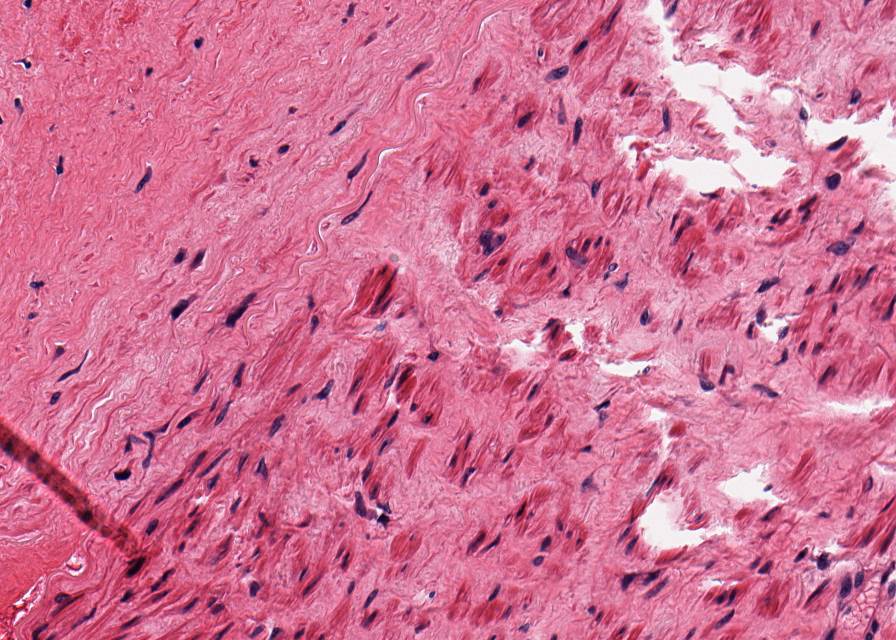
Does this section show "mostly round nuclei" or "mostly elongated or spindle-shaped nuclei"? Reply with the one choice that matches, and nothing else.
Mostly elongated or spindle-shaped nuclei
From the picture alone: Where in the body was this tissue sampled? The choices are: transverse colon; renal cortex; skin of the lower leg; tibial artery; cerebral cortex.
tibial artery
